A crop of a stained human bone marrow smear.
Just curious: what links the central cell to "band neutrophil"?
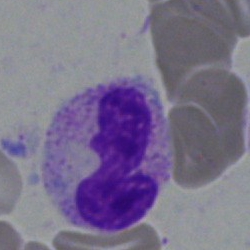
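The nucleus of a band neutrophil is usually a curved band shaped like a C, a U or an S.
In this band neutrophil the nucleus is a curved band, which goes with that. A deep notch cuts into the left side of the nucleus. The chromatin is dense and coarsely clumped. The cytoplasm is plentiful and pale lilac, with fine pinkish-purple granules scattered throughout.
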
